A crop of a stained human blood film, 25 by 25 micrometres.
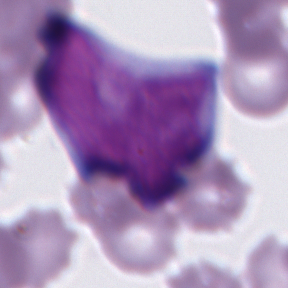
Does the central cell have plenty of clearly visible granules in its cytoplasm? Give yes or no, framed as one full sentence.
No, there are no visible granules in its cytoplasm.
